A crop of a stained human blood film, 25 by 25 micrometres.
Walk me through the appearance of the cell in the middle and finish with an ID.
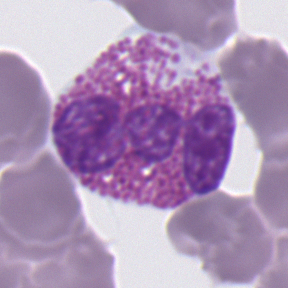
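Lobes: chromatin dark purple, coarsely clumped. Cytoplasm: packed with many coarse, round, reddish-pink granules of fairly even size; pale, almost colourless where it shows between them. Eosinophil.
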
